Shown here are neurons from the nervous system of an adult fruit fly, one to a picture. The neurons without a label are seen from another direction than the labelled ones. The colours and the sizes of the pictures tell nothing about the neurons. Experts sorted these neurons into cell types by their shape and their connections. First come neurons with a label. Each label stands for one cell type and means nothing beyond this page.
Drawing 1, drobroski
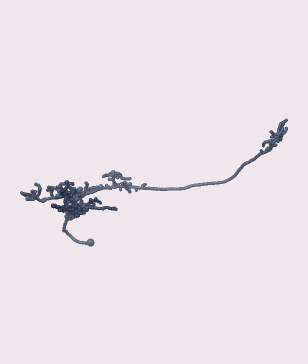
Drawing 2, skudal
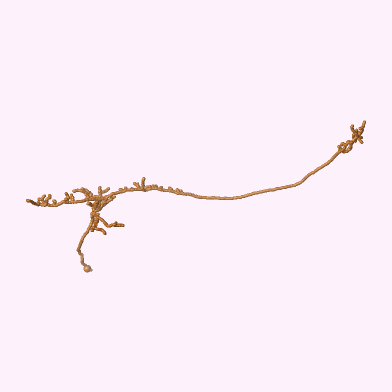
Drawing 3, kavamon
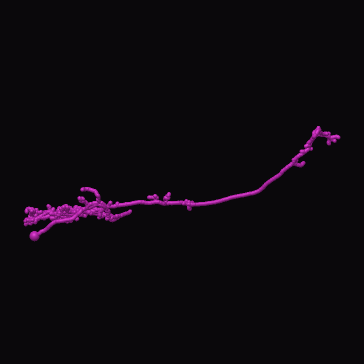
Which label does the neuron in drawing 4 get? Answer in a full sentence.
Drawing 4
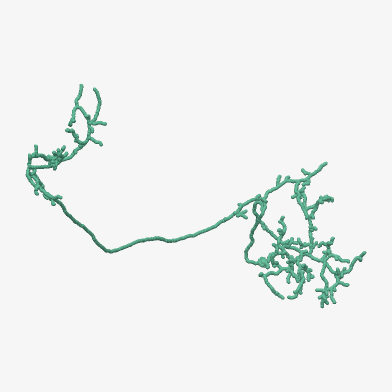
It belongs to kavamon.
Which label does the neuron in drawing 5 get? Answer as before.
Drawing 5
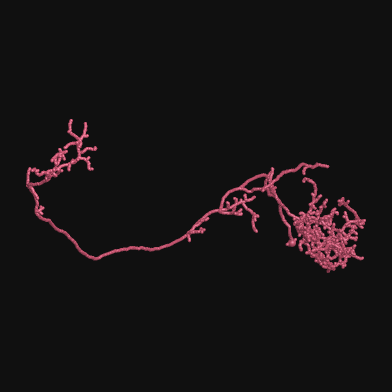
It belongs to kavamon.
